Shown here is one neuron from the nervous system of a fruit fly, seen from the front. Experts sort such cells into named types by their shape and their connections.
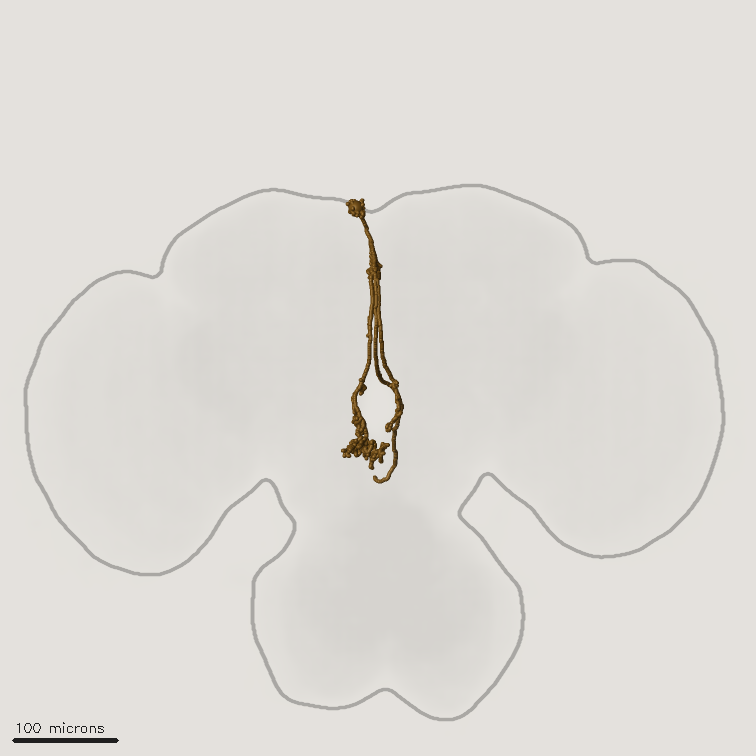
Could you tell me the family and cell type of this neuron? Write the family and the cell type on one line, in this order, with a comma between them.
DH, DH44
